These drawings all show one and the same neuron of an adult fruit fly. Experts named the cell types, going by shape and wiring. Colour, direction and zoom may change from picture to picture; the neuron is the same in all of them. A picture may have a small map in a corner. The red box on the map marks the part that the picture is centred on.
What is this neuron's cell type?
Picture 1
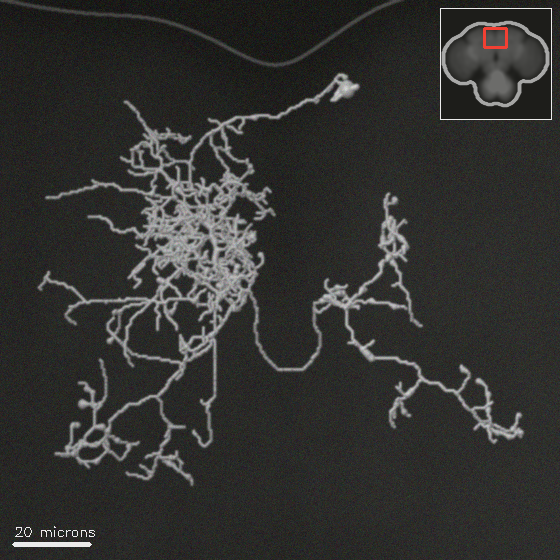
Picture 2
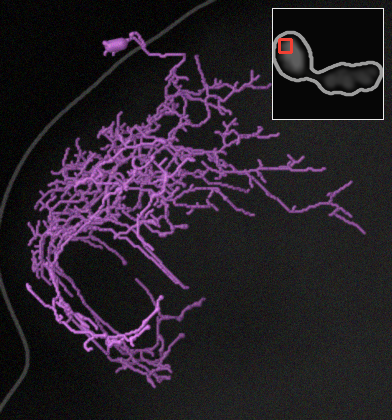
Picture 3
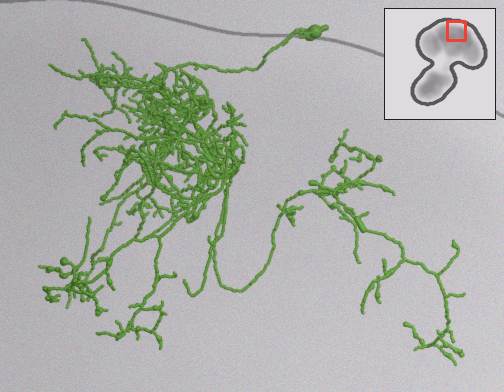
CRE027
